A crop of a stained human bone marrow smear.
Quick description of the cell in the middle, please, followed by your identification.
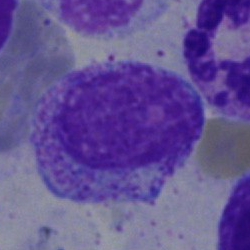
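Most of the cell is taken up by the nucleus, whose chromatin is finely granular rather than coarsely clumped. The cytoplasm is pale grey-blue, its widest band lying below the nucleus. This is a myelocyte.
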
